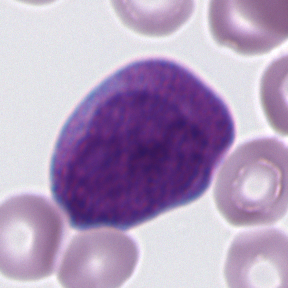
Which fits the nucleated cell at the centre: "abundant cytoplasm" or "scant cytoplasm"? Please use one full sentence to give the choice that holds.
The cytoplasm of this cell is scant, a narrow rim.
